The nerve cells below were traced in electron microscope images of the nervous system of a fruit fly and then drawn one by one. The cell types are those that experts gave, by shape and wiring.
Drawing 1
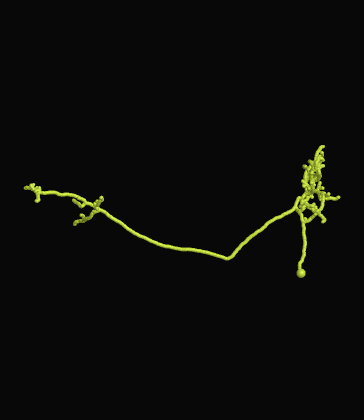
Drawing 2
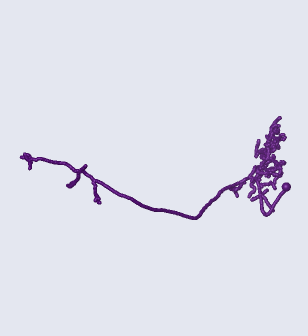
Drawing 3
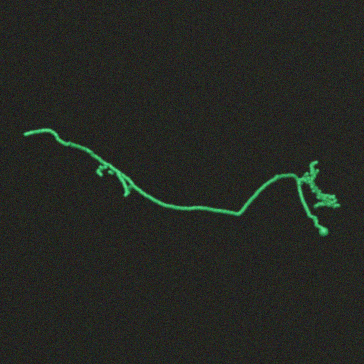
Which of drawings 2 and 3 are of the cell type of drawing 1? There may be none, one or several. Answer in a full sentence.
Drawing 2 is of the same cell type.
